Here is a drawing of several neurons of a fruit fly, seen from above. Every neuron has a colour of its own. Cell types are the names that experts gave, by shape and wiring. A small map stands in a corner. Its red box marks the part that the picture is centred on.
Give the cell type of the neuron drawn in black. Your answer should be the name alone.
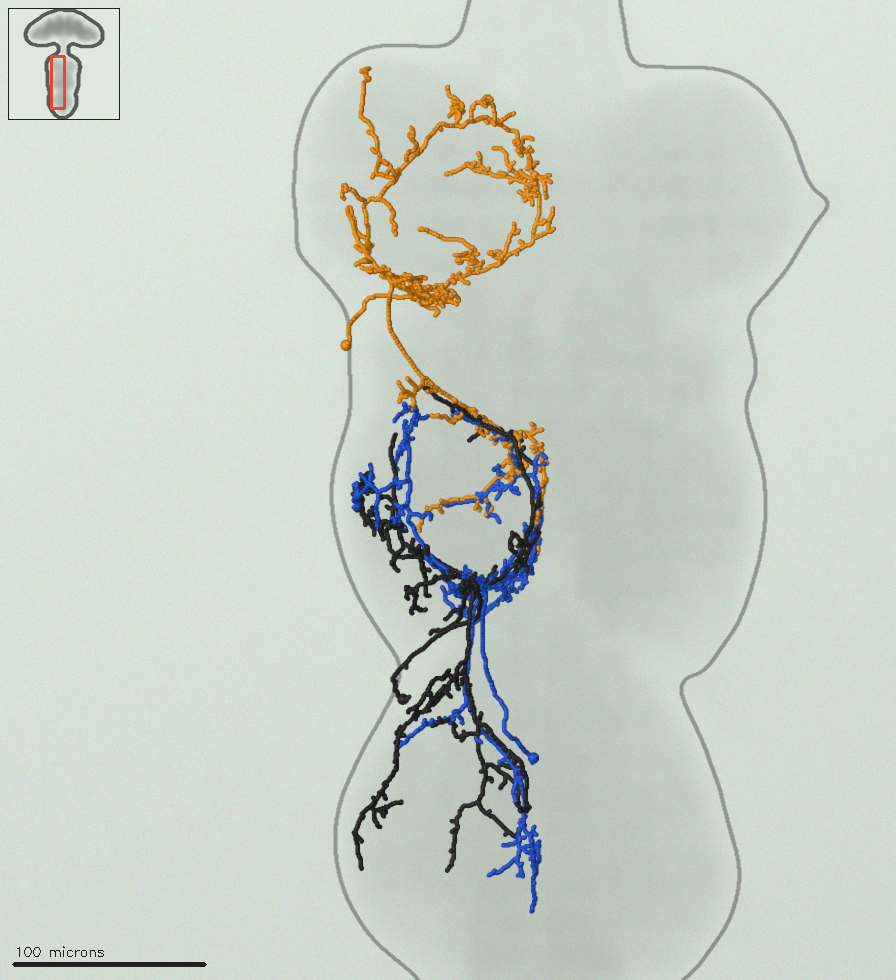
IN03A052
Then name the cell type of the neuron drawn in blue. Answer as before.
IN03A054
